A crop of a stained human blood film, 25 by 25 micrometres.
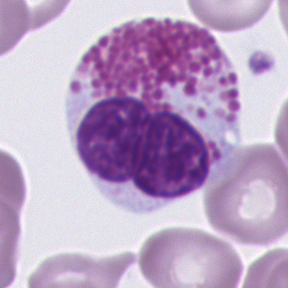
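Eosinophil; about 16 micrometres across. Nucleus in lower half of cell, chromatin coarsely clumped. Cytoplasm holds many coarse, round, reddish-purple granules, most densely packed in upper part of cell.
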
